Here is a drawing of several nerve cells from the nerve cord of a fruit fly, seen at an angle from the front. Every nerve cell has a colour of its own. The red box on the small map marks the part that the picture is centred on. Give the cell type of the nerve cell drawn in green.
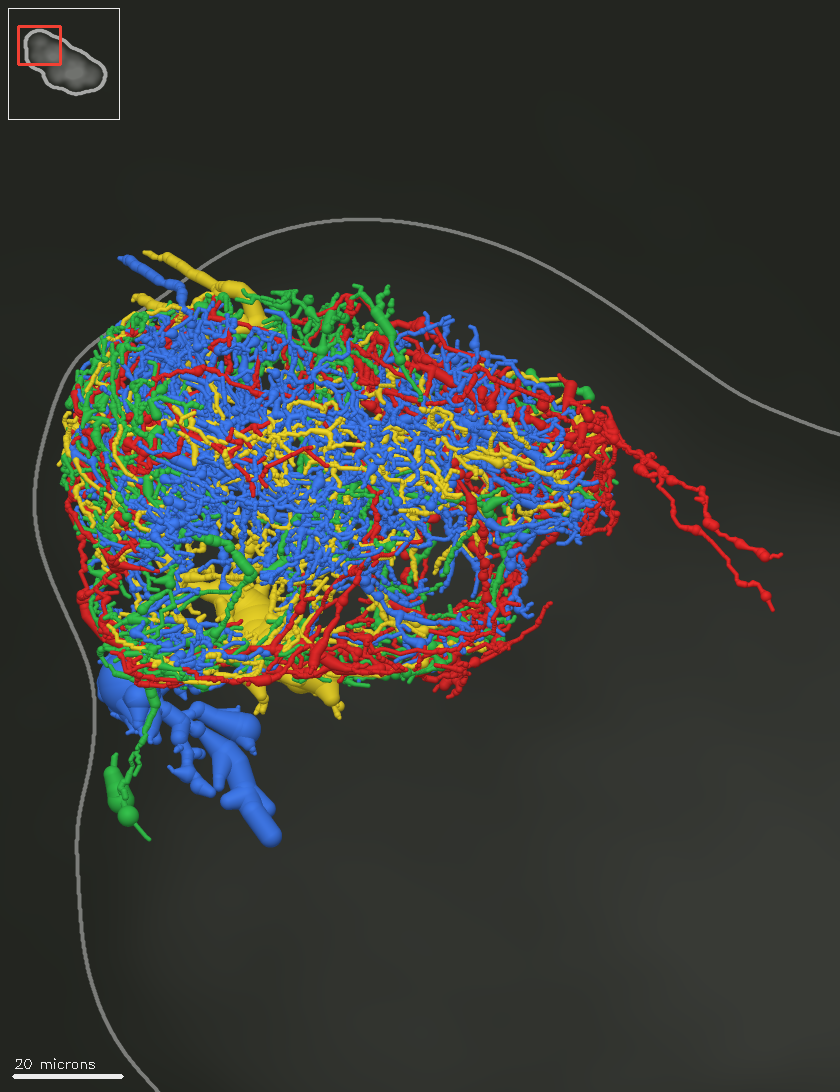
INXXX197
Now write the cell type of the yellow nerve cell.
INXXX263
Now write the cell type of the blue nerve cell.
MNad66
